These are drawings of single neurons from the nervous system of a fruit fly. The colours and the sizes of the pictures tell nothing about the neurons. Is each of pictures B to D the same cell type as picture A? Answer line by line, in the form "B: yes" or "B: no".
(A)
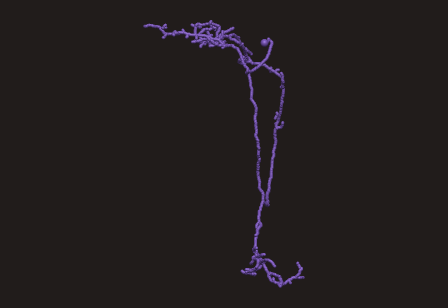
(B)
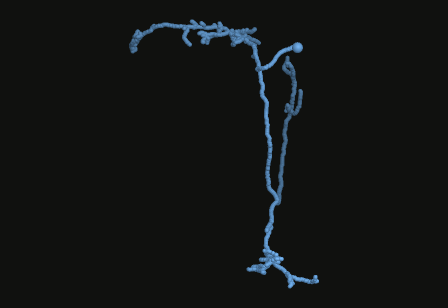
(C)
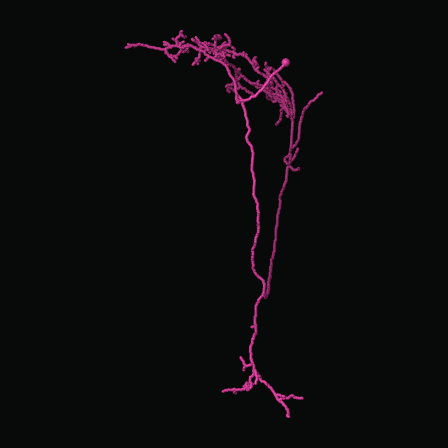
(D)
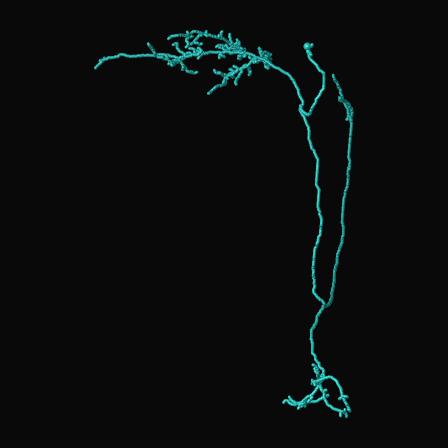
B: yes
C: no
D: no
